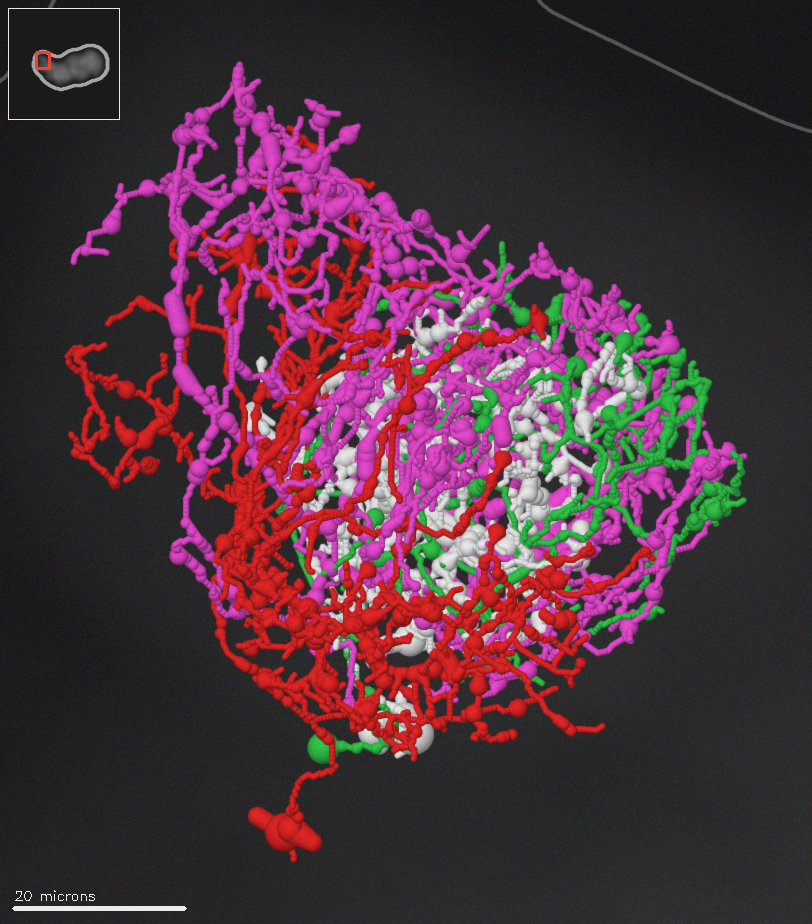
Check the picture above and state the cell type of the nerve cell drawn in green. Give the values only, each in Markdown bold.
**INXXX431**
